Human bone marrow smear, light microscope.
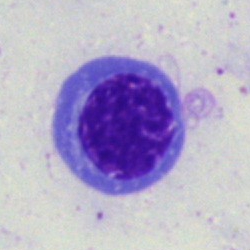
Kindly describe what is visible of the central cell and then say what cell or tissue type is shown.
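First, the nucleus sits off-centre toward the right, leaving a wider cytoplasmic rim on the left. Its chromatin is dark purple and clumped, with paler gaps between the clumps. The cytoplasm strikes me as moderately deep blue, and there's a paler zone in it against the left side of the nucleus. So this is an erythroblast.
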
